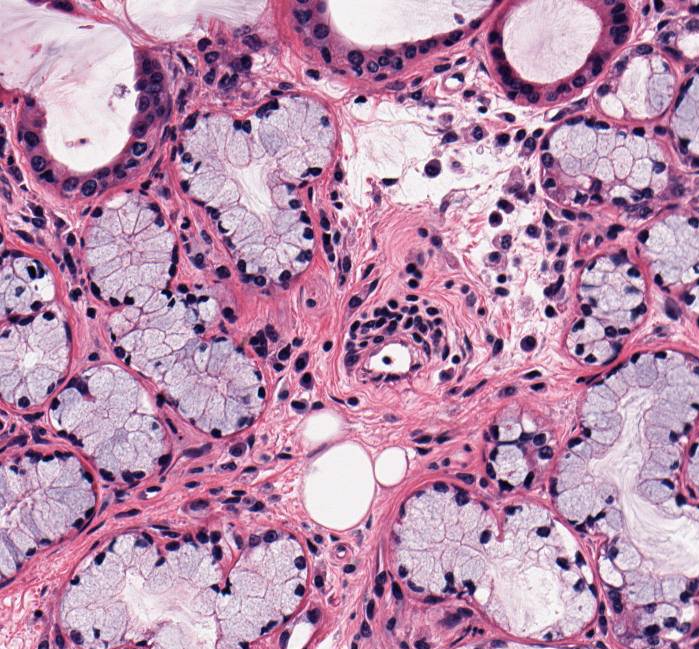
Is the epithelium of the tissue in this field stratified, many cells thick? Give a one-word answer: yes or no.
No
